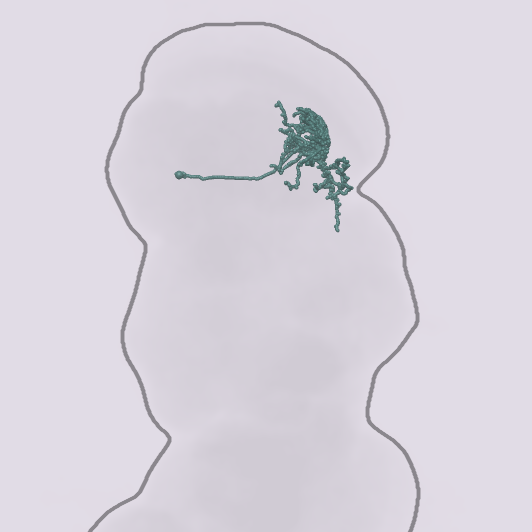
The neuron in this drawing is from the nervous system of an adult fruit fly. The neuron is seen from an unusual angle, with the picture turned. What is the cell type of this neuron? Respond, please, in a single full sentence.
The type of this neuron is the cell type AVLP547.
